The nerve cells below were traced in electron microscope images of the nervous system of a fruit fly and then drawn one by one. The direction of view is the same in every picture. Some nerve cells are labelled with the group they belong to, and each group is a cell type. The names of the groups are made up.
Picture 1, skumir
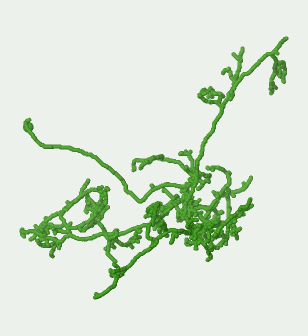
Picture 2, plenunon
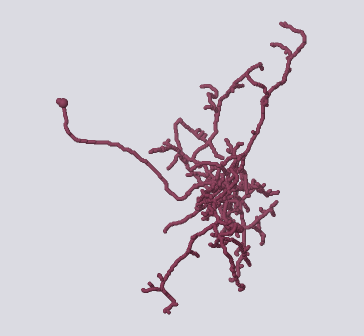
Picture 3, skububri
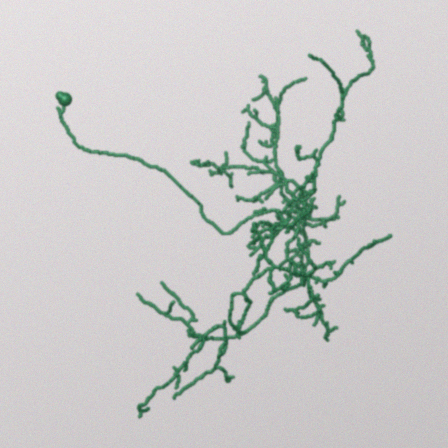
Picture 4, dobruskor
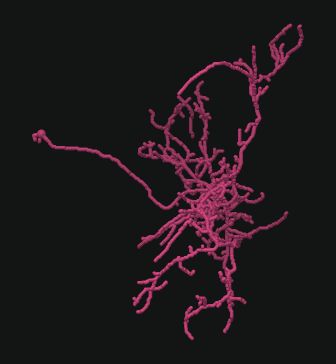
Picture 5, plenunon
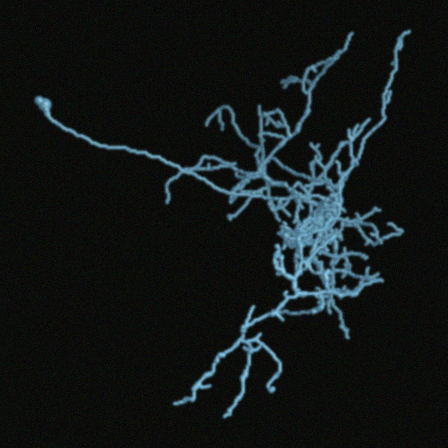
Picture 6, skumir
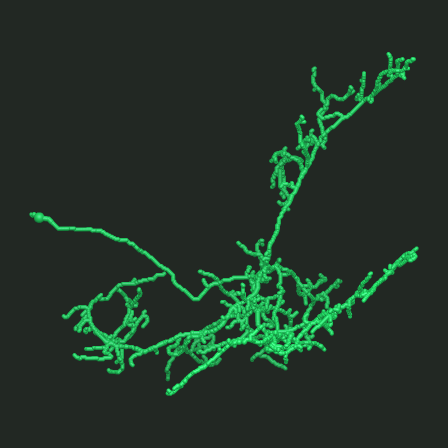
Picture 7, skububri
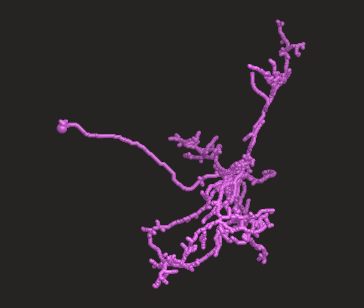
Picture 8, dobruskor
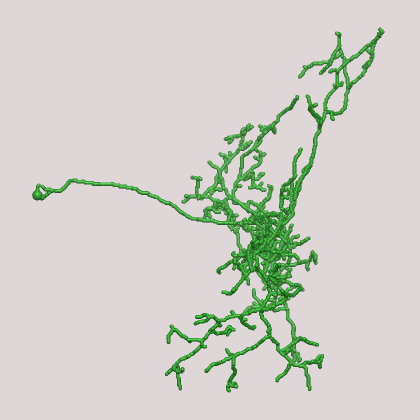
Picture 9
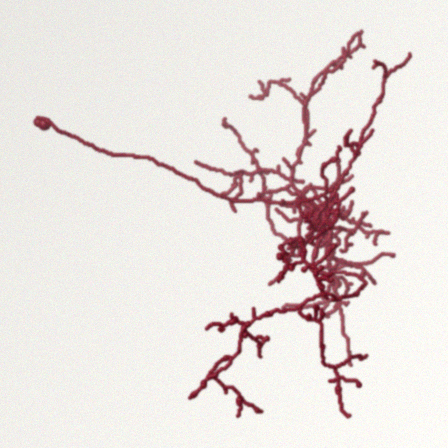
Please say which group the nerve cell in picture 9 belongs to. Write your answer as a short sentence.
It belongs to plenunon.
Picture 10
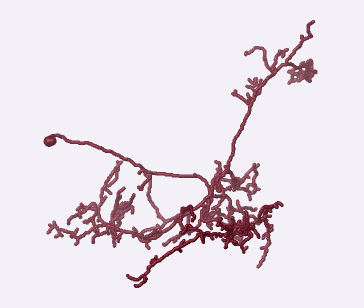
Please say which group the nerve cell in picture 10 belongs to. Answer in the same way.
It belongs to skumir.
